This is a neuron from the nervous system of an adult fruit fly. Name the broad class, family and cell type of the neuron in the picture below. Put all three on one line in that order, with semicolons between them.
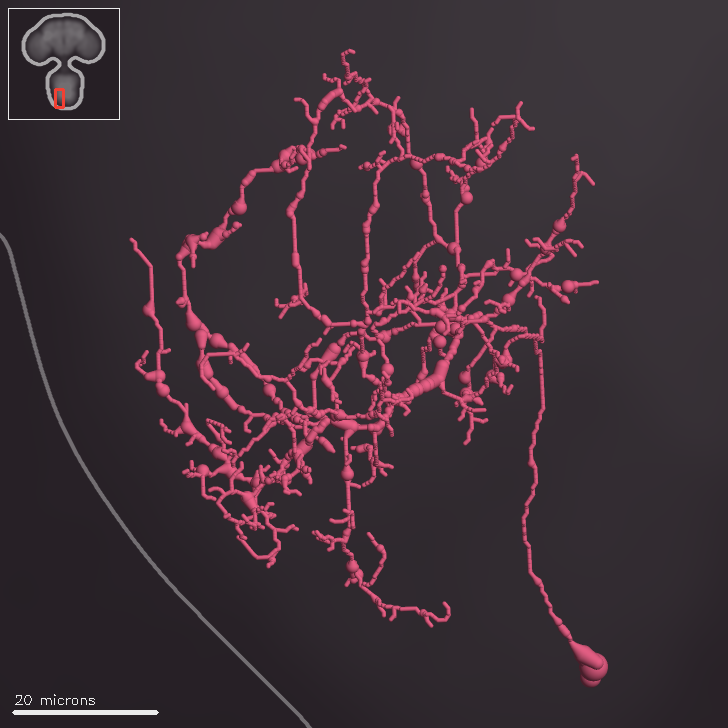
nerve-cord intrinsic neuron; hemilineage 20A.22A; IN20A.22A047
